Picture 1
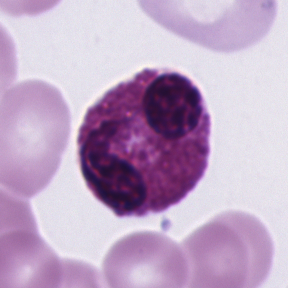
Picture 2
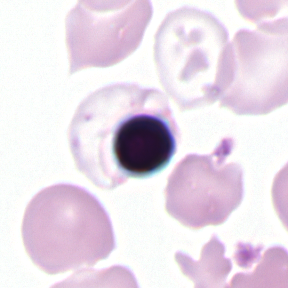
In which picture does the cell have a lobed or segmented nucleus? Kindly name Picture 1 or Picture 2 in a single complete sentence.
The nucleus is divided into two or more lobes in picture 1.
